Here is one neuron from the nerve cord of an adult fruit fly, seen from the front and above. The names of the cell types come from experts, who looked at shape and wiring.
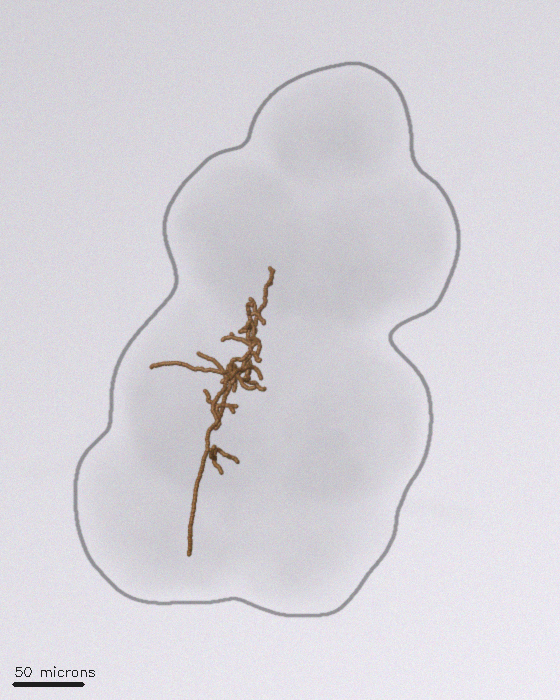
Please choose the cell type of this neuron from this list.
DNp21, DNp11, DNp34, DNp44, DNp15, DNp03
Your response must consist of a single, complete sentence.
This neuron is categorized as cell type DNp03.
